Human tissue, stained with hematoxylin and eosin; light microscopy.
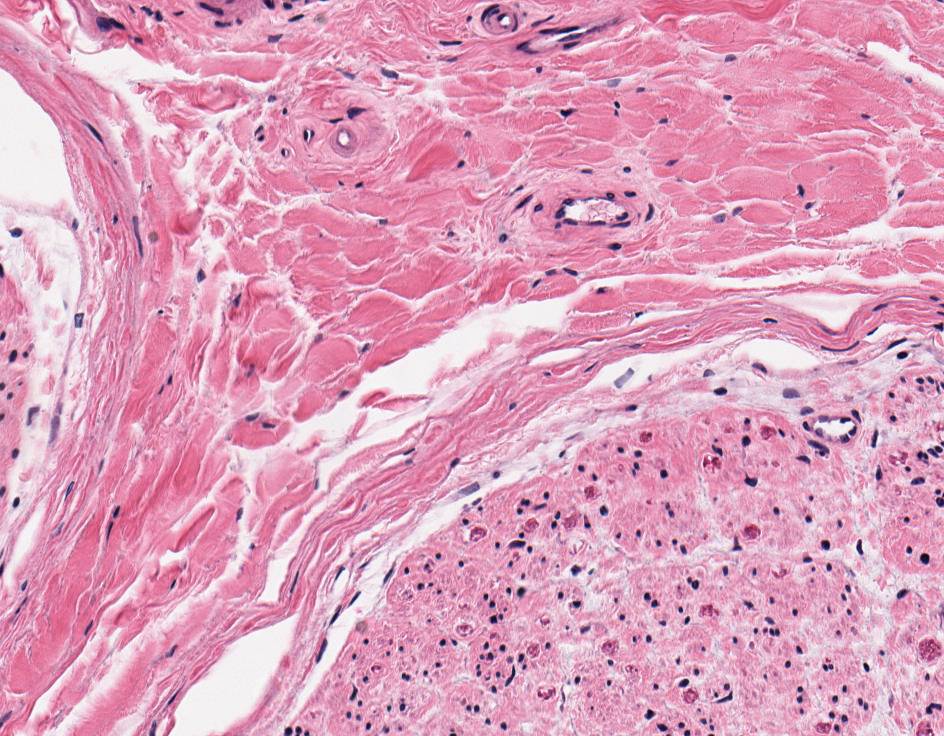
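Tibial nerve. Look first at the lower right: a compact, rounded region of pale pink, finely textured tissue with many small, dark, round nuclei scattered through it. Along its upper-left border curves a thin, wavy band of layered fibres with flat, elongated nuclei. Above and to the left lie bands of coarse pink fibres; at the top these are broad, strongly eosinophilic bundles with sparse, elongated dark nuclei.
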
